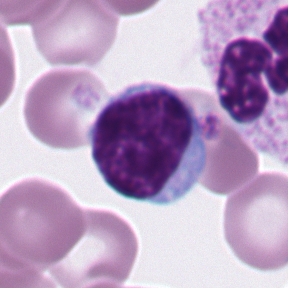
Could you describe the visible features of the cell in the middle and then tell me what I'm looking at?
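Outline first: round and smooth. Nucleus next: it fills most of the cell. Chromatin: dark purple and coarsely clumped. Cytoplasm last: no granules are seen. This is a typical lymphocyte.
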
